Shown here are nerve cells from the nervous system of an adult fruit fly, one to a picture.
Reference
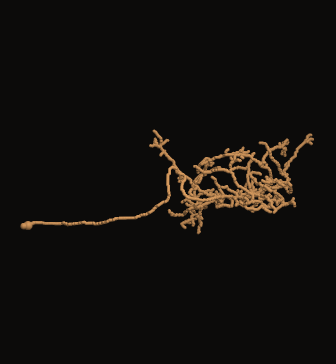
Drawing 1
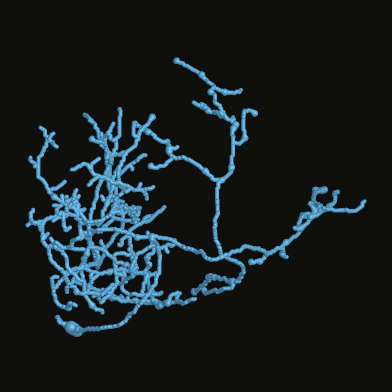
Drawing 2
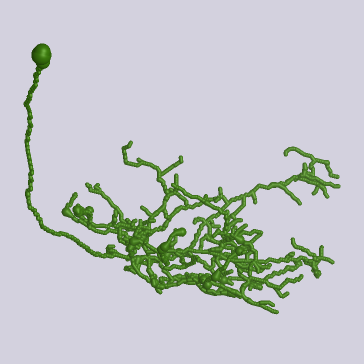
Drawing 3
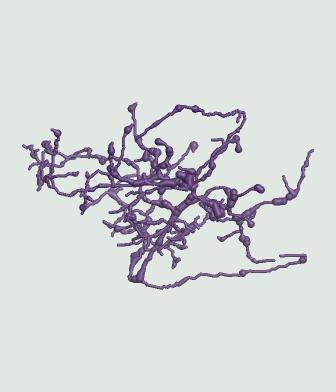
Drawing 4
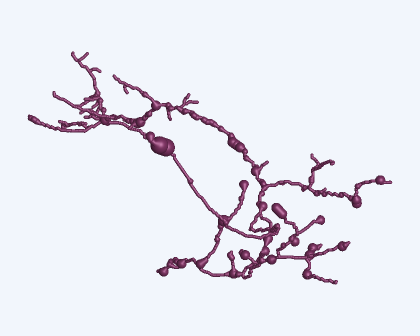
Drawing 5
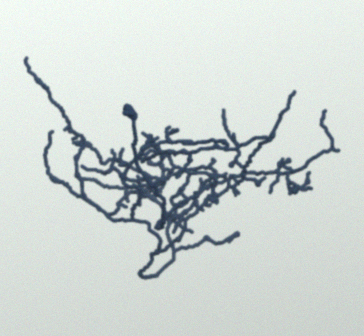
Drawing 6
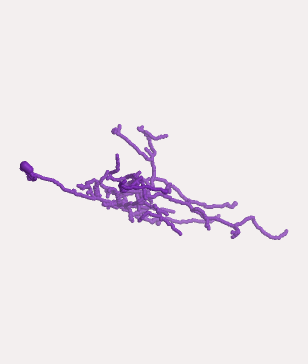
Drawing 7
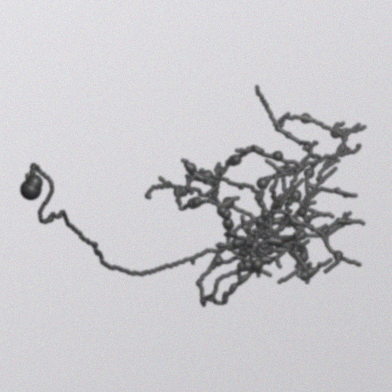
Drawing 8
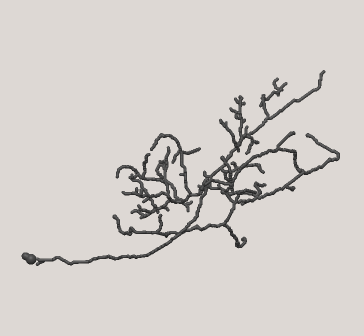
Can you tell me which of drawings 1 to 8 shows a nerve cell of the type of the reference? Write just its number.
7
